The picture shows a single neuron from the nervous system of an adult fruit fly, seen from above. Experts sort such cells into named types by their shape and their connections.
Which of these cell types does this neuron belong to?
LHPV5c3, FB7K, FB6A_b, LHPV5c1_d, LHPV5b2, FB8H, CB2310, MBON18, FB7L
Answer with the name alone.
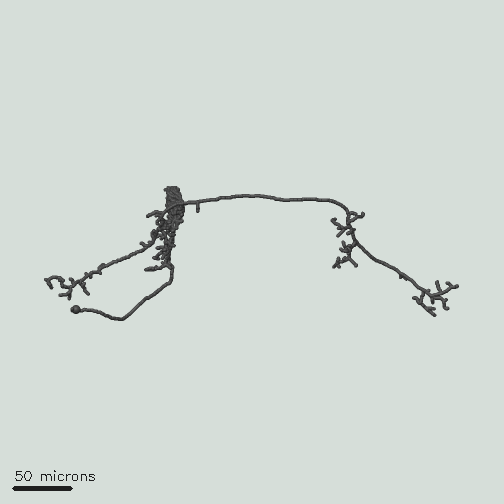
MBON18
